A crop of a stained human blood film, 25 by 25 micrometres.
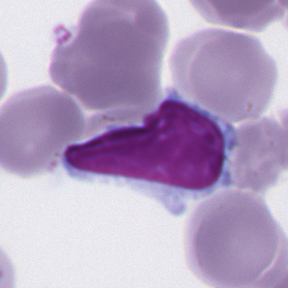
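Typical lymphocyte in a stained smear of human peripheral blood under the light microscope. The nucleus is elongated, about 14 by 8 micrometres, and tapers to a narrower end on the left. Its chromatin stains a dense, dark magenta-purple. Scant cytoplasm forms only a thin, pale grey-blue rim around the nucleus.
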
